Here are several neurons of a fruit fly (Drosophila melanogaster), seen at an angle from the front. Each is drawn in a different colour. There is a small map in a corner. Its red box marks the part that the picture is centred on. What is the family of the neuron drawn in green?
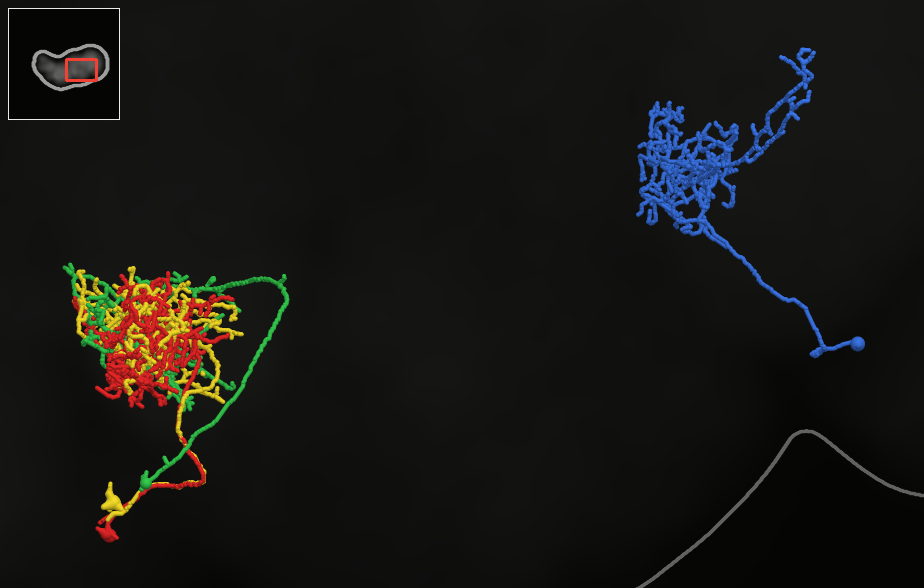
hemilineage WEDa2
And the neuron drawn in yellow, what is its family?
hemilineage WEDa1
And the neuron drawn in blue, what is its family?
hemilineage WEDa1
